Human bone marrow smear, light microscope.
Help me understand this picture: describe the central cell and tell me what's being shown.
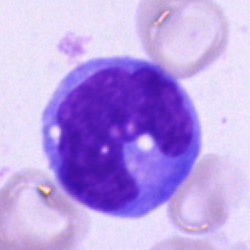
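Outline round, smooth. Deep indentation of the nucleus on the lower right side. Cytoplasm blue. Several small round clear spots over the cell. Identification: monocyte.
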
